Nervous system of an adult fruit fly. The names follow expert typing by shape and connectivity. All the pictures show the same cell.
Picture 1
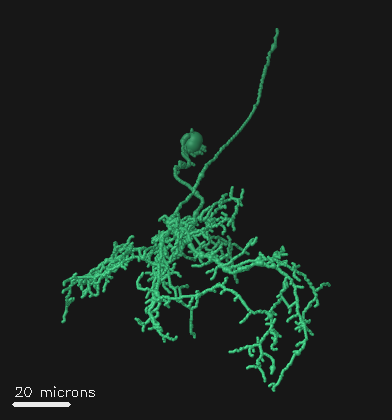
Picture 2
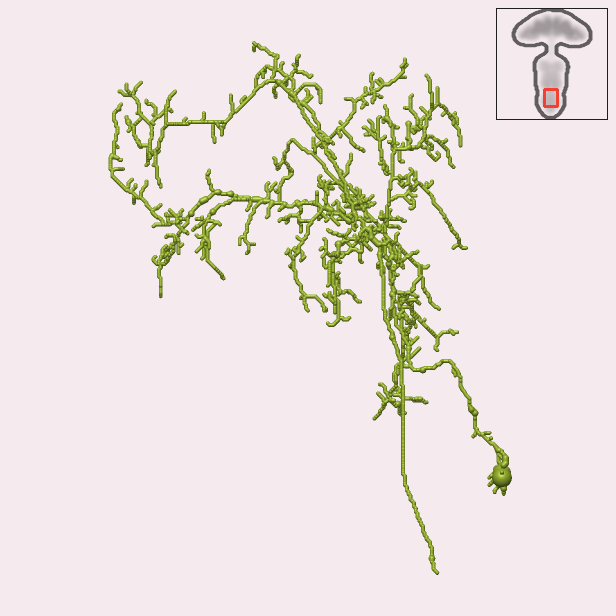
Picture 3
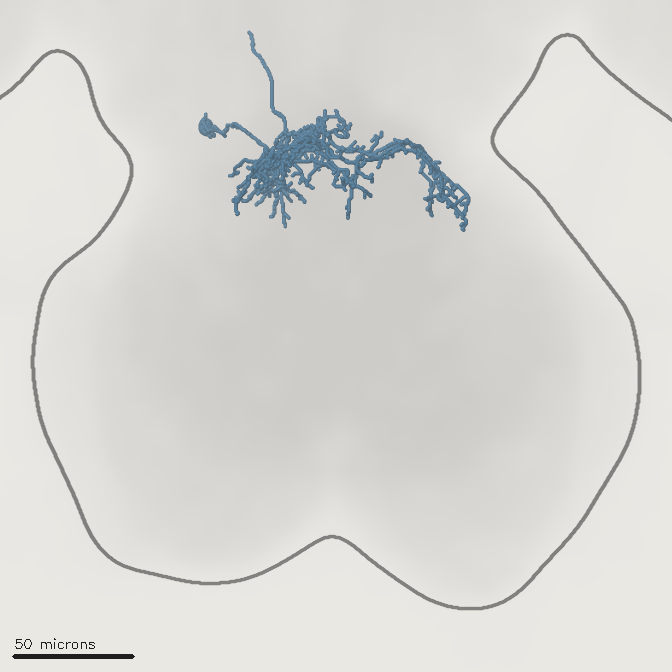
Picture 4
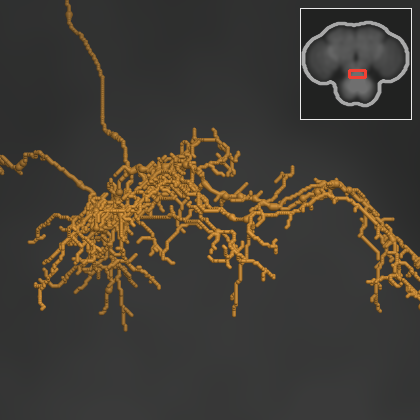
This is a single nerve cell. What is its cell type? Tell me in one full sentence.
The cell type of the neuron here is MNad30.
